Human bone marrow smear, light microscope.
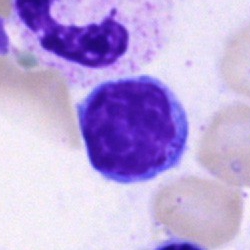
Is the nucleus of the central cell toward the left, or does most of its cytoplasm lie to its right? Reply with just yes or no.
Yes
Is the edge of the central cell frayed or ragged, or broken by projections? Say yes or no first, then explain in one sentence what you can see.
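No. The cell has a round, smooth outline.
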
